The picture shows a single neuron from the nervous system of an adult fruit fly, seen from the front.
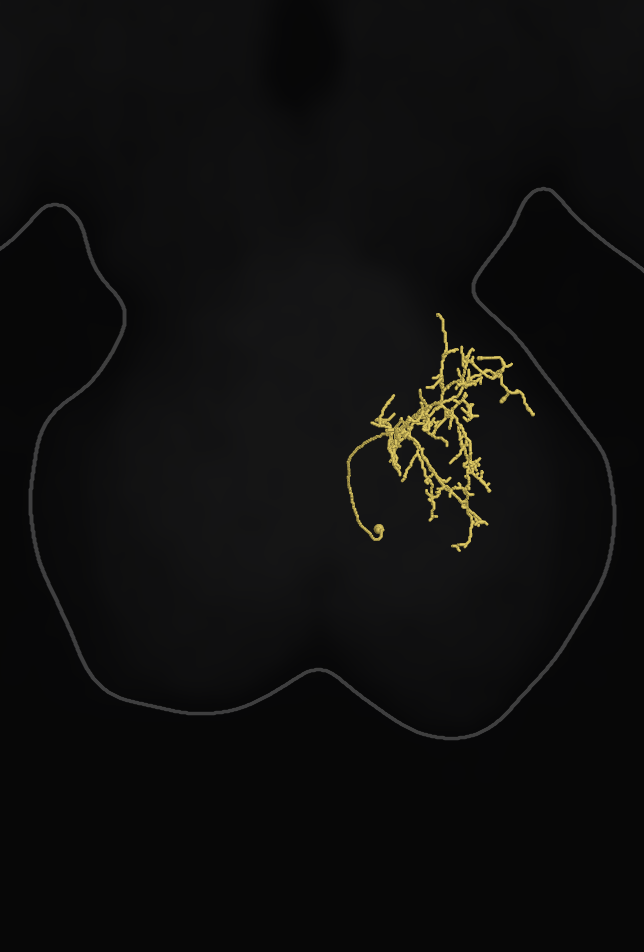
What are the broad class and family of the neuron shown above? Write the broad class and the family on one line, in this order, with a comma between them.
nerve-cord intrinsic neuron, hemilineage 04B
